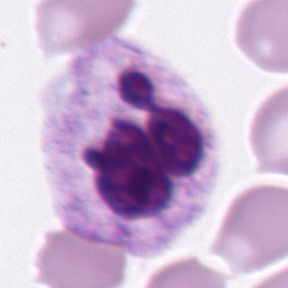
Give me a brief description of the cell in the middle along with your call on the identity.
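Item one is the nucleus, which has a small knob jutting out from its left side. Item two, the chromatin, is dark purple and coarsely clumped. Item three: no nucleoli are visible in the nucleus. Item four: the cytoplasm shows no vacuoles. With all four recorded, the cell is a segmented neutrophil.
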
